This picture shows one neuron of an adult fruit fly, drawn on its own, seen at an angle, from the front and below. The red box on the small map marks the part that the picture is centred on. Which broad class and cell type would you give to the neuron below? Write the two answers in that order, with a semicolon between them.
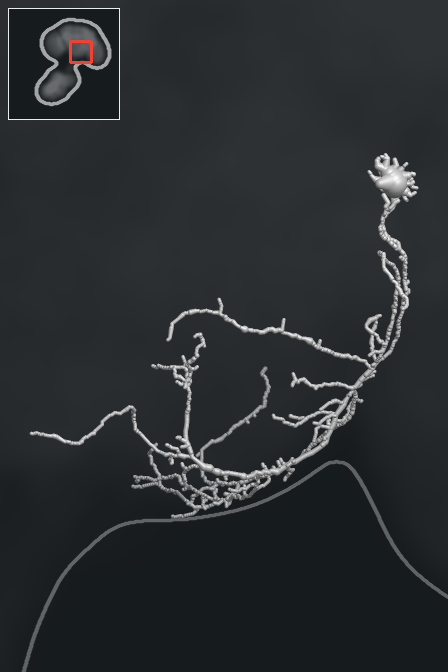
motor neuron of the brain; MN9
